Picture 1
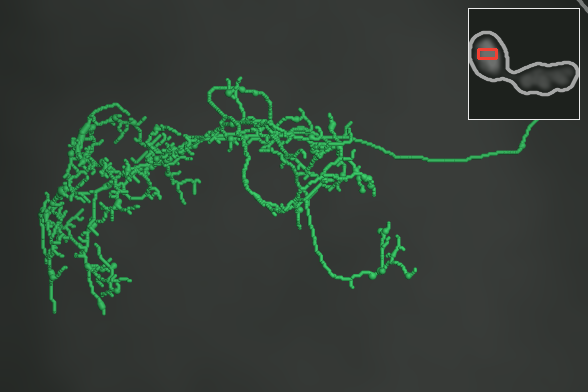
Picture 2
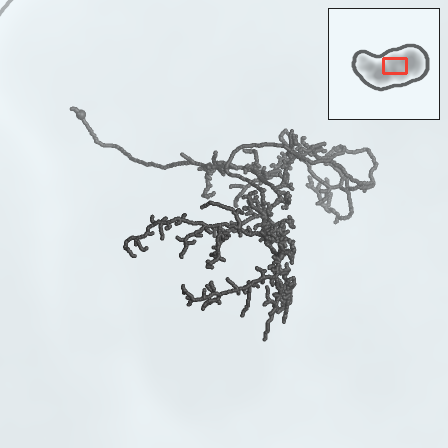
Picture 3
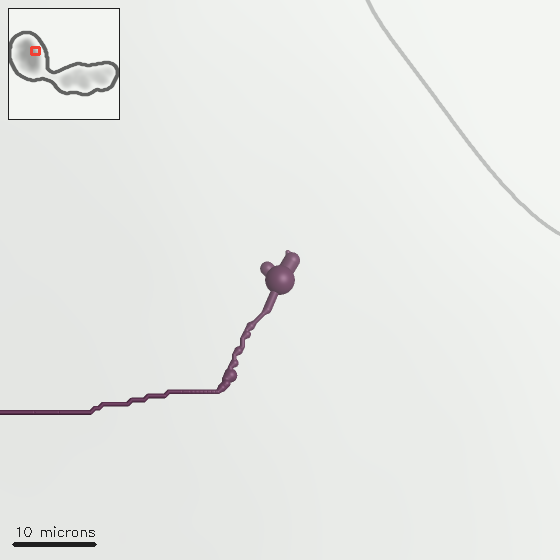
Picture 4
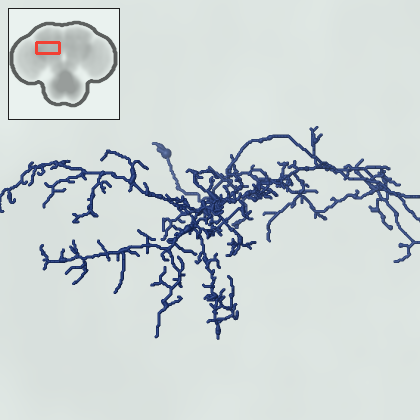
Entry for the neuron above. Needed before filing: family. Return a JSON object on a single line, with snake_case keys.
{"family": "hemilineage DL1_ventral"}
